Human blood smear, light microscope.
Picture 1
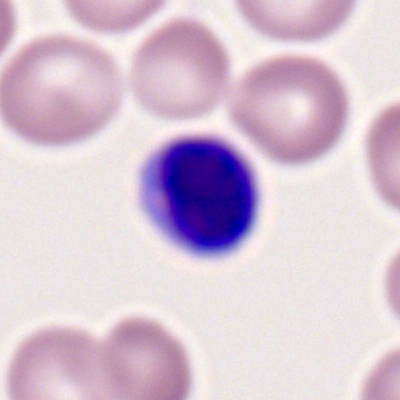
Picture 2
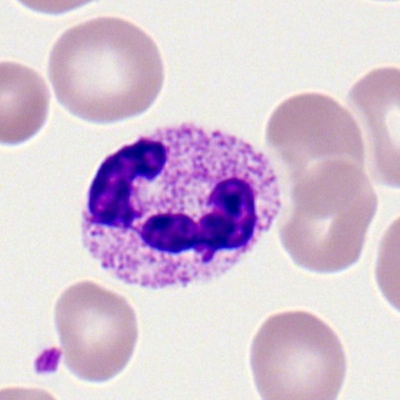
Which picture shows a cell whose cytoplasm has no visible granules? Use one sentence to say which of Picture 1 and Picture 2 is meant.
Picture 1 shows a cell whose cytoplasm has no visible granules.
